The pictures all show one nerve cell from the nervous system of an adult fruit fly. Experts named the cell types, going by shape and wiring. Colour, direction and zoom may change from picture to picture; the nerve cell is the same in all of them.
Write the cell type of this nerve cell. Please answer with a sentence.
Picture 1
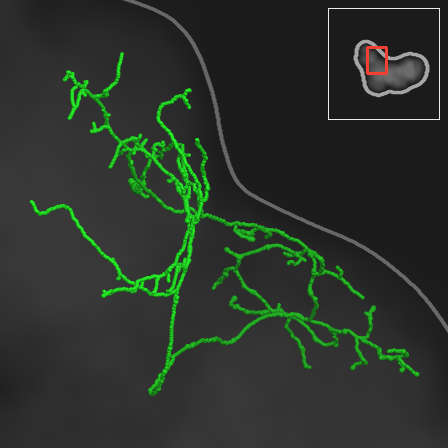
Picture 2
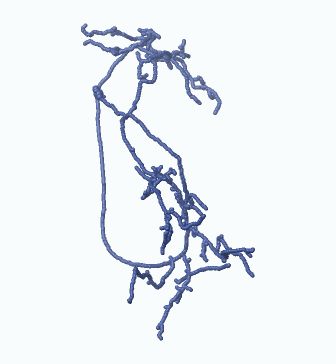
The cell type is IN17A074.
